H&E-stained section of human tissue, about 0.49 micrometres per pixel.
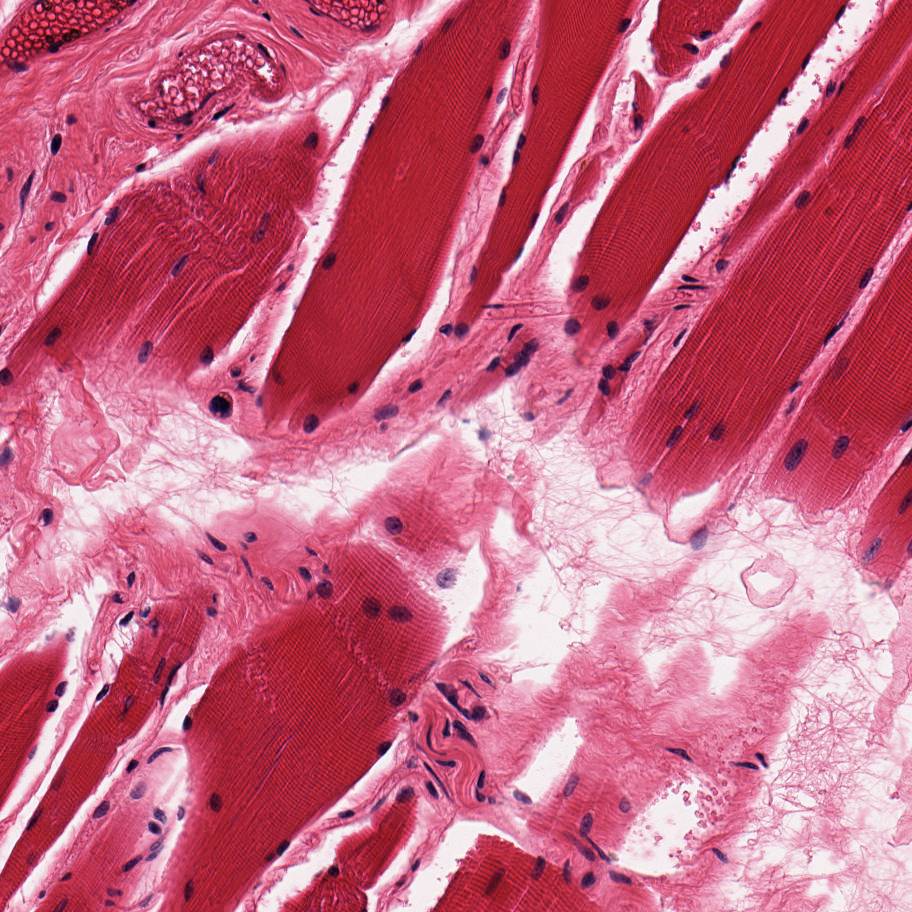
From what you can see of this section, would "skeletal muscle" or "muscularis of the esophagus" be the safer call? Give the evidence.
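This is skeletal muscle. First, striations: fine cross striations run across the muscle fibres.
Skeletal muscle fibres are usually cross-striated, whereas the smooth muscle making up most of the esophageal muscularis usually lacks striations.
Second, nuclei: these are dark, flattened ovals lying at the fibre edges.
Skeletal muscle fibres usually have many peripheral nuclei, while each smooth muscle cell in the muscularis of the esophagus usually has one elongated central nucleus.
Also, the cytoplasm stains deep red, and a pale band of loose connective tissue with fine wavy fibres crosses mid-field between fibre groups.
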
